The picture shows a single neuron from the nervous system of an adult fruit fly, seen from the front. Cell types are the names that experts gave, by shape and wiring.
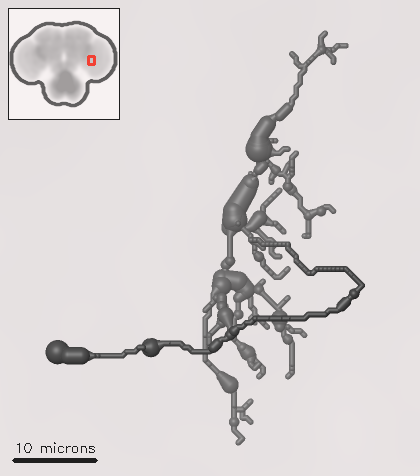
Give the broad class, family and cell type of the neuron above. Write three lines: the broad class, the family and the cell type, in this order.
optic-lobe intrinsic neuron
Dm
Dm8b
